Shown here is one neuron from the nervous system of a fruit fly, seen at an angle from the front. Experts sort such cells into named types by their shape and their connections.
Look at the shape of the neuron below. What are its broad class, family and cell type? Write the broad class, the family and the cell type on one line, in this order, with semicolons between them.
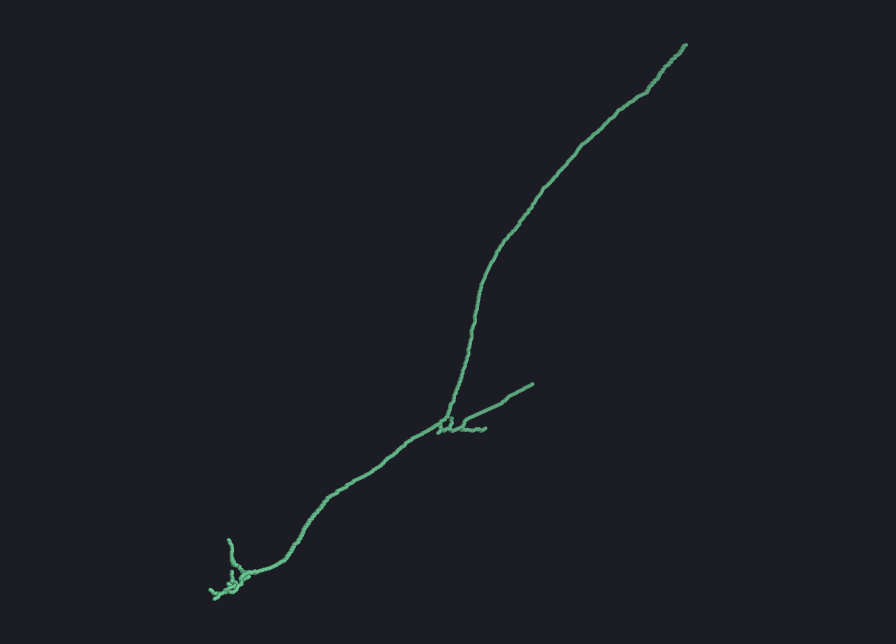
sensory neuron entering the nerve cord; class mechanosensory proprioceptive; SNpp03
